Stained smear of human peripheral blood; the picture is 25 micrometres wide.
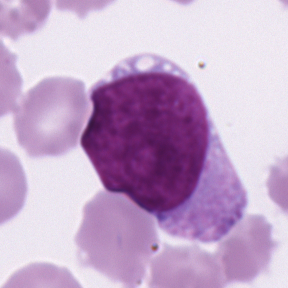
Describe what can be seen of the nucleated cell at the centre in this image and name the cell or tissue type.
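The cell measures about 17 by 11 micrometres, and its nucleus, about 13 by 11 micrometres, fills about 70% of the cell's area and lies toward the upper left. A shallow notch marks the left edge of the nucleus. The cytoplasm is pale greyish-lilac and widest below and to the right of the nucleus; at the lower right it shows a fine, faint granular texture. Several small clear vacuoles lie in the thin rim of cytoplasm above the nucleus. The cell is a myeloblast.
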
